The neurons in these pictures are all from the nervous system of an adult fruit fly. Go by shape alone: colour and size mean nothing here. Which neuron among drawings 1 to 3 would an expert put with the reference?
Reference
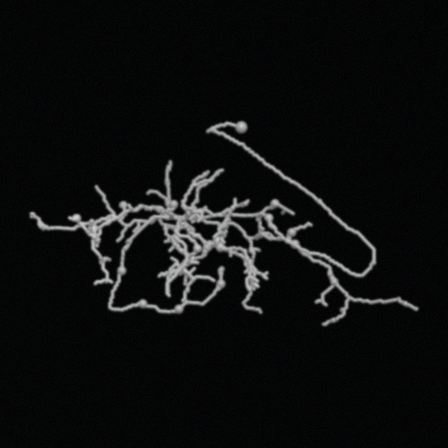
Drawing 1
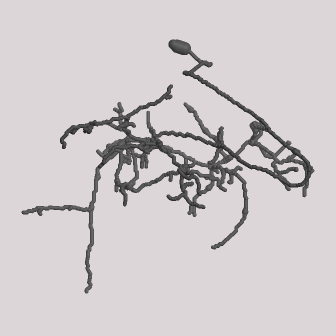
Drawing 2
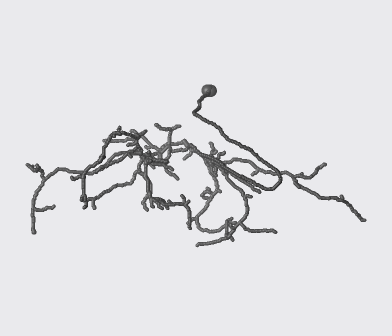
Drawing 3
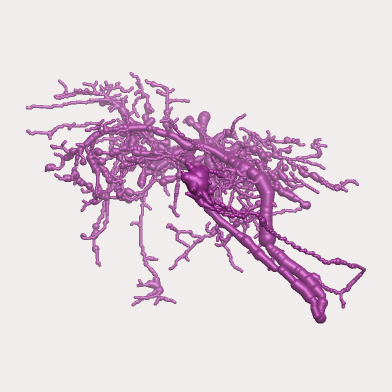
1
